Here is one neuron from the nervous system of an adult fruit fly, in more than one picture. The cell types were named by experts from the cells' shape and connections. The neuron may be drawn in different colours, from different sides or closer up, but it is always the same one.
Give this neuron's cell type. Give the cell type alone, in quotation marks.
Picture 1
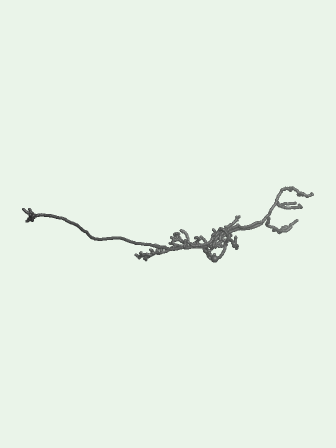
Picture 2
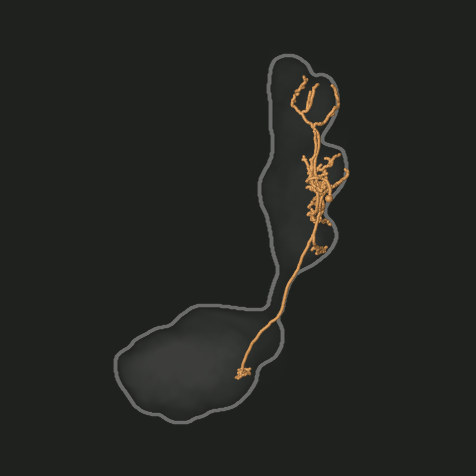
"AN05B054_b"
